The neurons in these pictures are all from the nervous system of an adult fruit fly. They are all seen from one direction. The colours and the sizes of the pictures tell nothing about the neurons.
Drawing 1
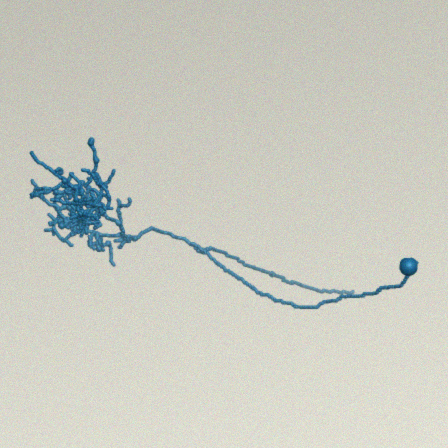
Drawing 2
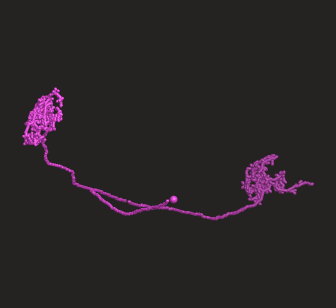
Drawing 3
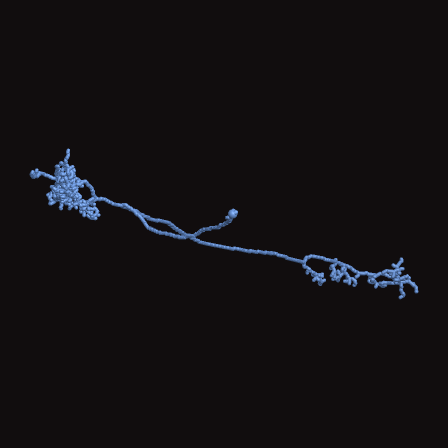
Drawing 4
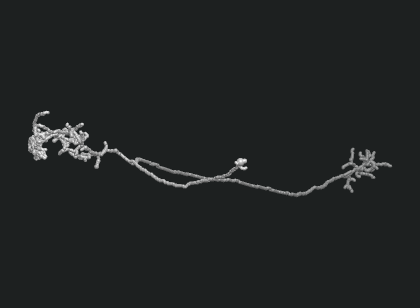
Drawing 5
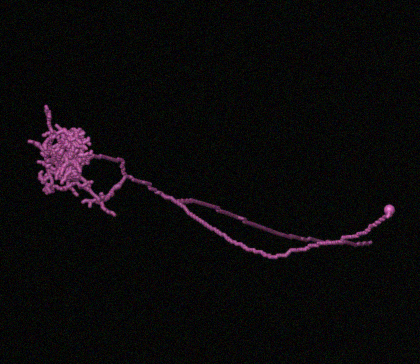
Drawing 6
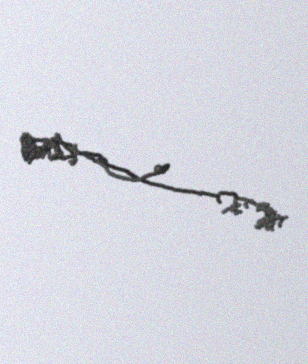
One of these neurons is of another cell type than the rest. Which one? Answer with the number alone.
2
